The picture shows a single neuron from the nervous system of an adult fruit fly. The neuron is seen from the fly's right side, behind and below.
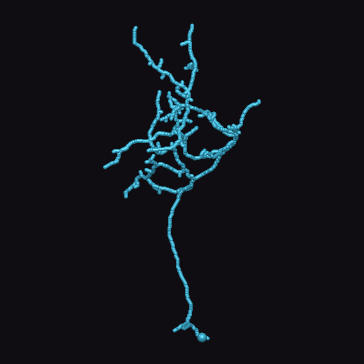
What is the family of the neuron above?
hemilineage MX3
